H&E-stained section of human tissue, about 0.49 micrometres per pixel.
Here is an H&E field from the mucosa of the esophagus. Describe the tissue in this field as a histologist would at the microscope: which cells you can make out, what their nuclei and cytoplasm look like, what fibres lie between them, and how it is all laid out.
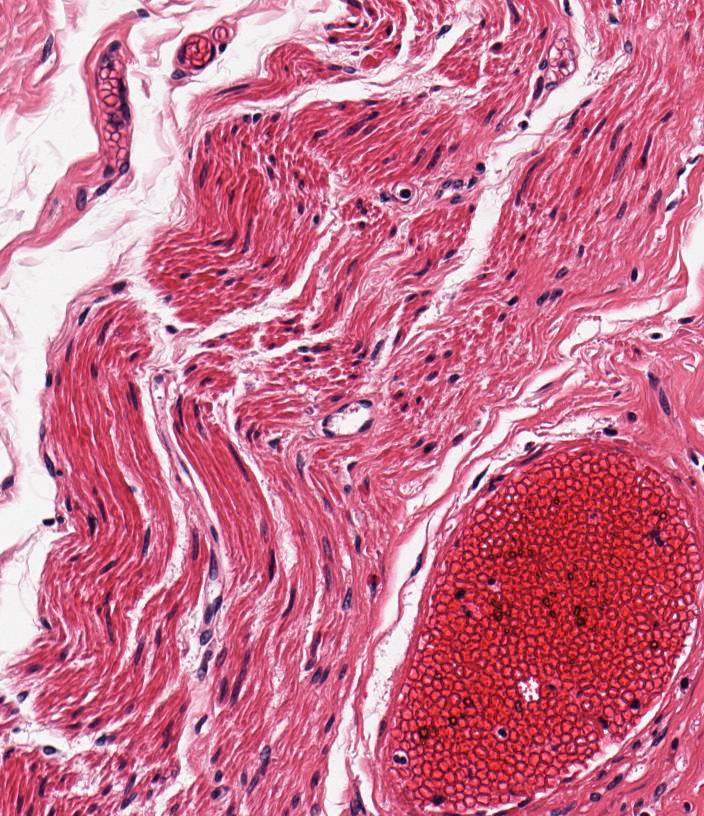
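Smooth muscle bundles occupy the left and centre of the field. Their nuclei are elongated, dark and spindle-shaped, and the cytoplasm stains deep pink with eosin. At the top left, small vessels hold red blood cells.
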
